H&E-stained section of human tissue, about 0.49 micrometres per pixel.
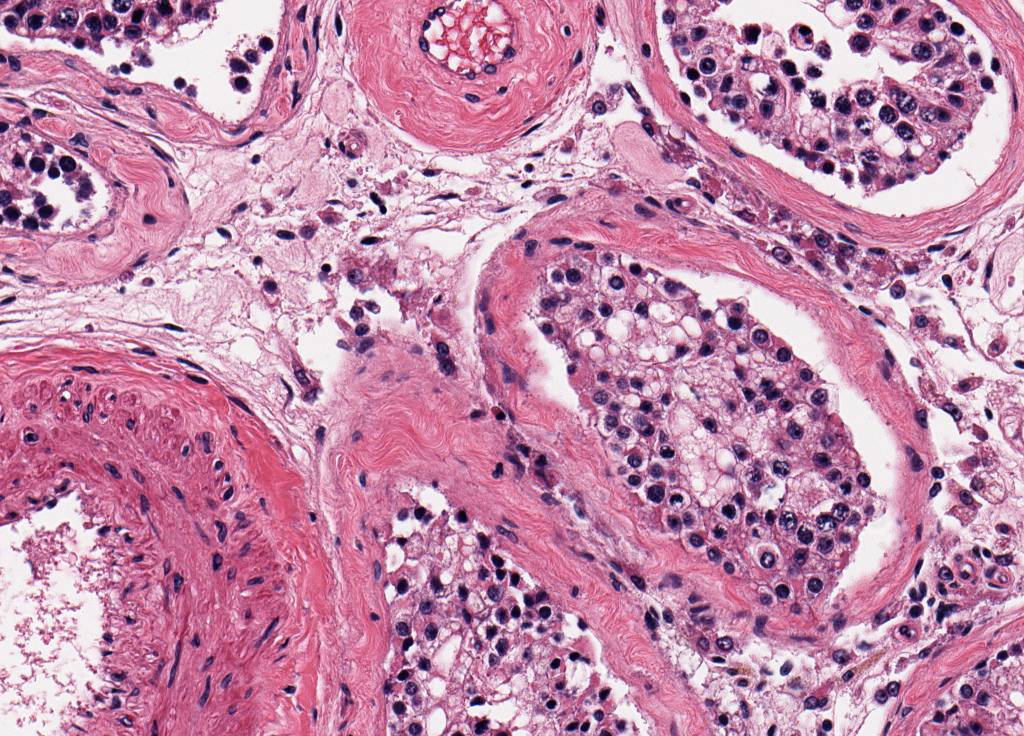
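Testis. Several rounded and oval tubular profiles, cut in cross or oblique section, fill the field with interstitial stroma between them. Notice how each tubule is bounded by a thick band of pink, wavy, layered collagen holding scattered flattened nuclei. In the central right tubule, the middle of the cell mass has many clear, empty-looking vacuoles.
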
